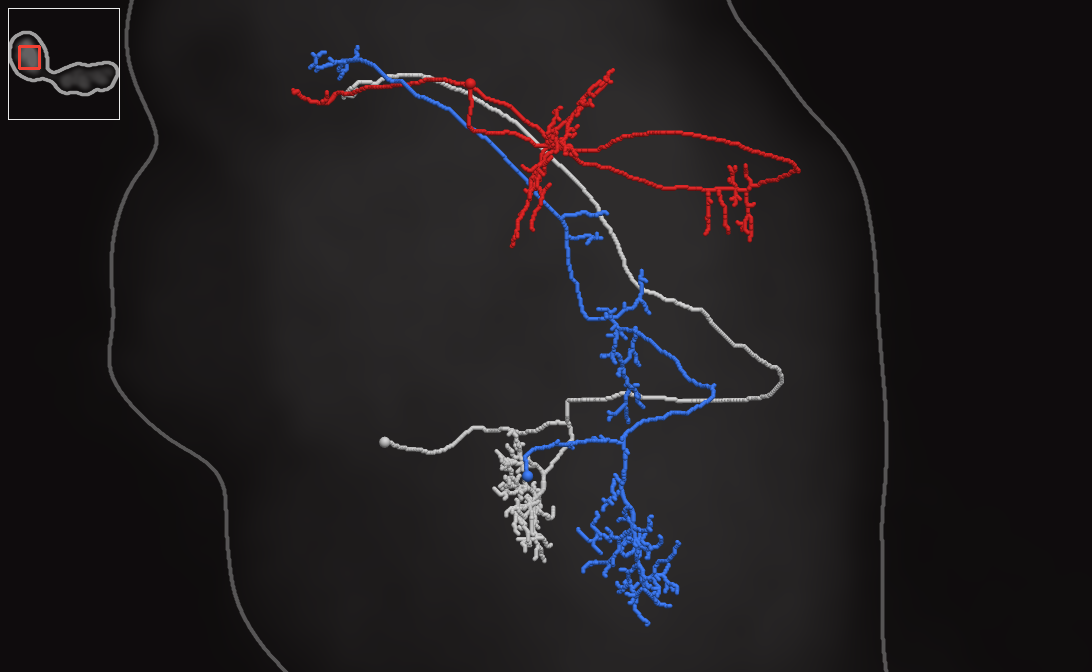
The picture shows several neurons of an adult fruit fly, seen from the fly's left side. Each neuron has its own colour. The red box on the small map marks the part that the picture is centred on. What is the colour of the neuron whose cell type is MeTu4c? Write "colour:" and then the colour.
colour: red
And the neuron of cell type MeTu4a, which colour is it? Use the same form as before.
colour: blue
